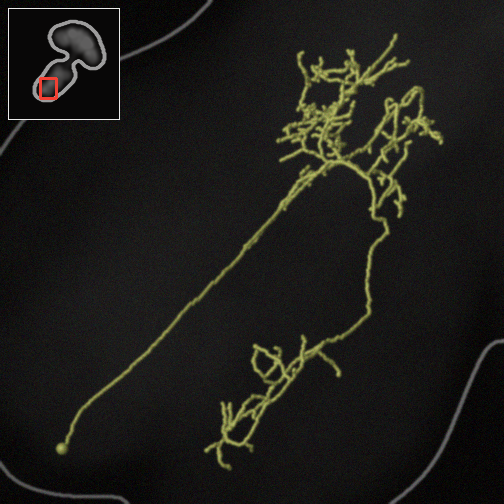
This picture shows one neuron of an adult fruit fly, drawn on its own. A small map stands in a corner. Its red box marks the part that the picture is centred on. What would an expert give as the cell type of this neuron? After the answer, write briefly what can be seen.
Its cell type is IN12B068_b. It is a nerve-cord intrinsic neuron. It is in the nerve cord and does not reach the brain. The cell body can be seen at the lower left of the picture. The picture shows dozens of branch ends.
